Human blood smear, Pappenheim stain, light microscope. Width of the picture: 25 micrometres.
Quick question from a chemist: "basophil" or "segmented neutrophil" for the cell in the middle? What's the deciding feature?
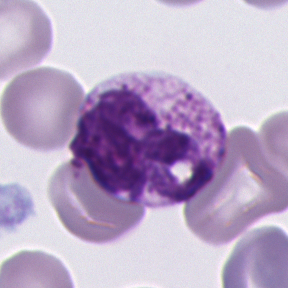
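Basophil. Deciding point: granule colour; the granules scattered through the cytoplasm are dark purple.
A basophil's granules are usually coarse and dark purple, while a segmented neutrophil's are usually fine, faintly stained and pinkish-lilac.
Granules here are fine rather than coarse. Chromatin dark purple, coarsely clumped. Nucleus occupies mostly the left and lower cell; upper right is cytoplasm. Small clear round space at lower right, within the curve of the nucleus.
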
